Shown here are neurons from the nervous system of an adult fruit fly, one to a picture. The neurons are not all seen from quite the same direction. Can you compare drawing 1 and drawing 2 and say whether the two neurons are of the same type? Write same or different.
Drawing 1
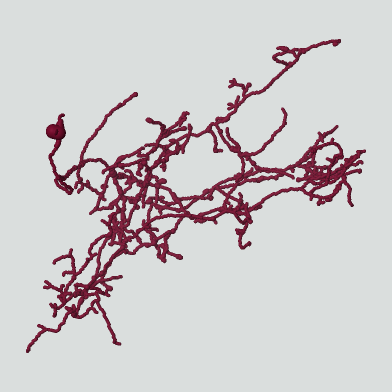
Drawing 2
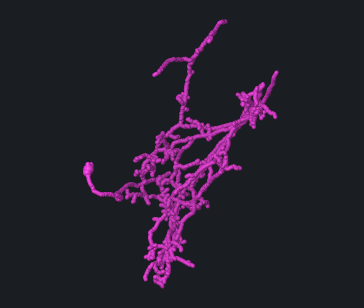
same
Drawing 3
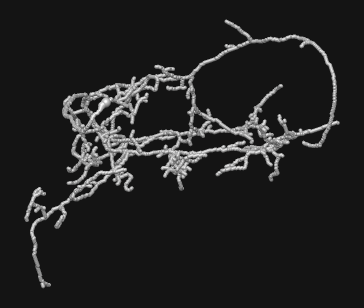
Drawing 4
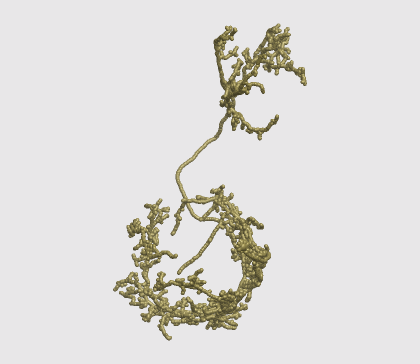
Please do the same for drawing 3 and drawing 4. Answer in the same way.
different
